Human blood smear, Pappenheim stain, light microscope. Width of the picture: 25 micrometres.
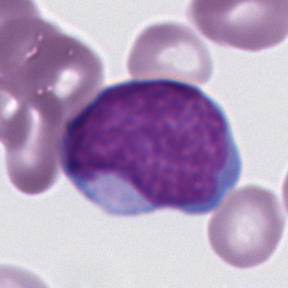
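Myeloblast, the nucleated cell at the centre. First, the nucleus: a shallow indentation along its lower left edge. Next, the cytoplasm: widest at the lower left, where it fills that indentation. Then granules: none visible. Last, vacuoles: none in the cytoplasm.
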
